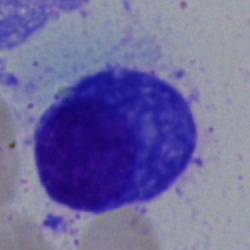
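Plasma cell in a stained human bone marrow smear under the light microscope. The cell is round to slightly oval in outline. Its cytoplasm shows no granules, and no vacuoles are seen anywhere in the cell. Pale red cells lie at its lower and left edges.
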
